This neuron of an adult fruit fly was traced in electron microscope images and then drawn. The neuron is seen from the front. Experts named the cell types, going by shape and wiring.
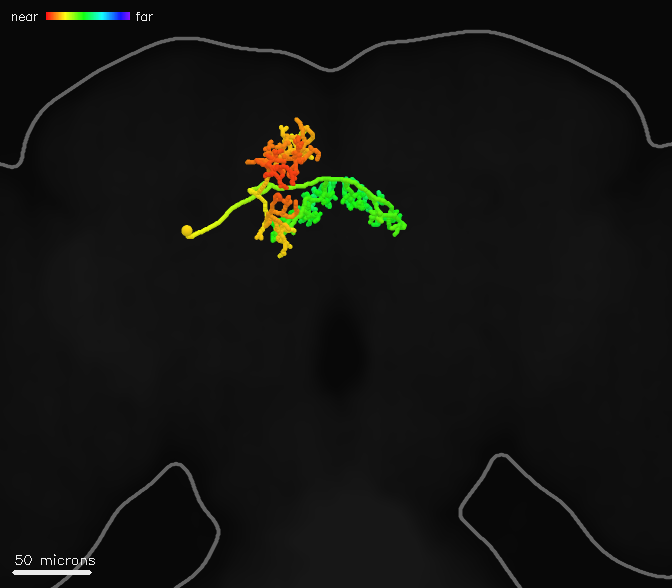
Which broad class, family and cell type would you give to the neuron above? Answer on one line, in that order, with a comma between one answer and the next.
central-brain intrinsic neuron, hemilineage AOTUv4_ventral, FB4P_a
